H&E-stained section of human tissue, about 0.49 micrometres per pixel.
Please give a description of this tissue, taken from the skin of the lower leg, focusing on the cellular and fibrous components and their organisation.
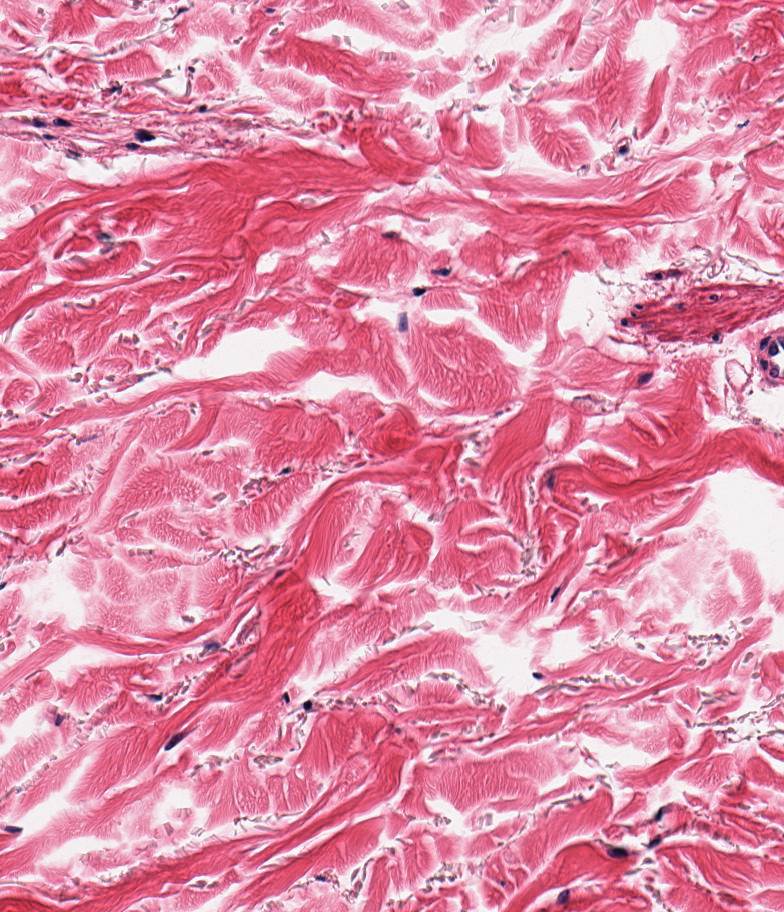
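Densely packed eosinophilic collagen bundles fill the field, broad and wavy, with irregular interlacing outlines, running in many directions. Sparse small dark nuclei, mostly elongated, lie singly between them. Near the upper right edge, a small compact more deeply stained bundle contains several oval nuclei.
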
